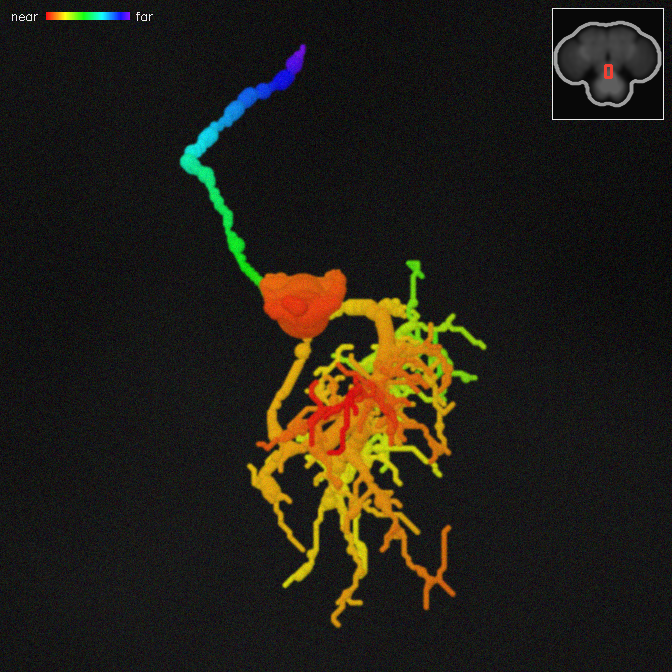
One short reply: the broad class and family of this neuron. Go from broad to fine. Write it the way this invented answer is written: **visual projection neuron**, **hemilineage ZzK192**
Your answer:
**motor neuron of the nerve cord**, **MNad**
